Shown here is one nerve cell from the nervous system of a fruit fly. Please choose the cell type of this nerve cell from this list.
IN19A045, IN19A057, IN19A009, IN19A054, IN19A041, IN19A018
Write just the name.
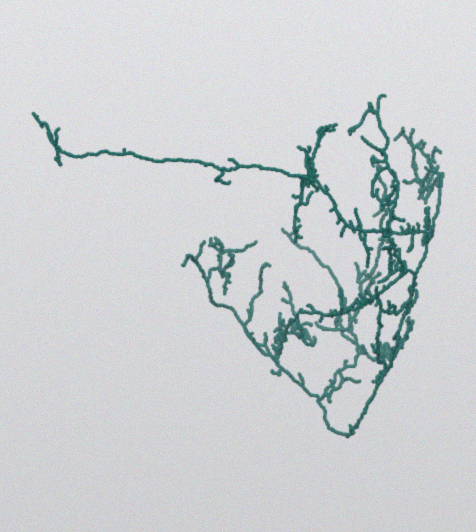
IN19A054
